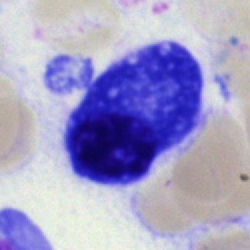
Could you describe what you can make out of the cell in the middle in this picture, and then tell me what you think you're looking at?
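Start with the outline: it is smooth and oval. The nucleus lies off-centre, toward the lower left of the cell. The cytoplasm is deep blue and dotted with many small pale spots. This cell is a plasma cell.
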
